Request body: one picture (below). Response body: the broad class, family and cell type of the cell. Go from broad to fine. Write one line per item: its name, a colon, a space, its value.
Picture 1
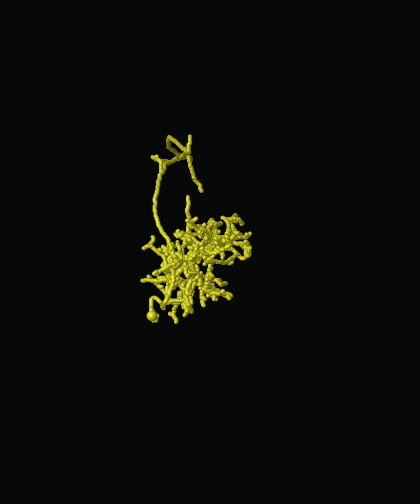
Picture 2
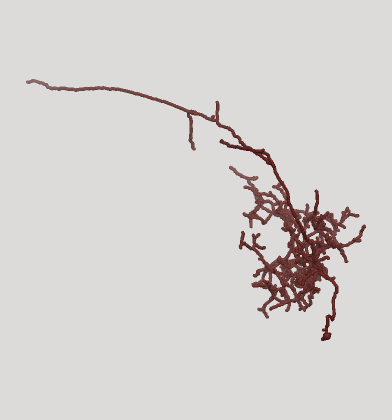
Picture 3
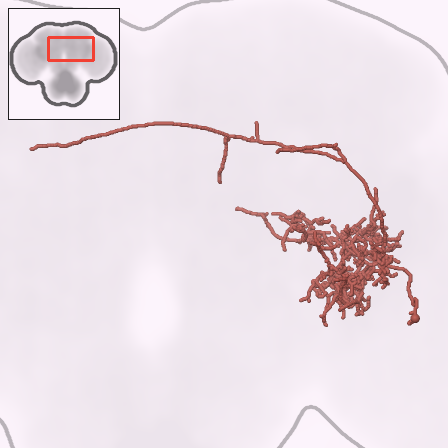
broad class: central-brain intrinsic neuron
family: hemilineage VLPl&p2_lateral
cell type: CB3302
